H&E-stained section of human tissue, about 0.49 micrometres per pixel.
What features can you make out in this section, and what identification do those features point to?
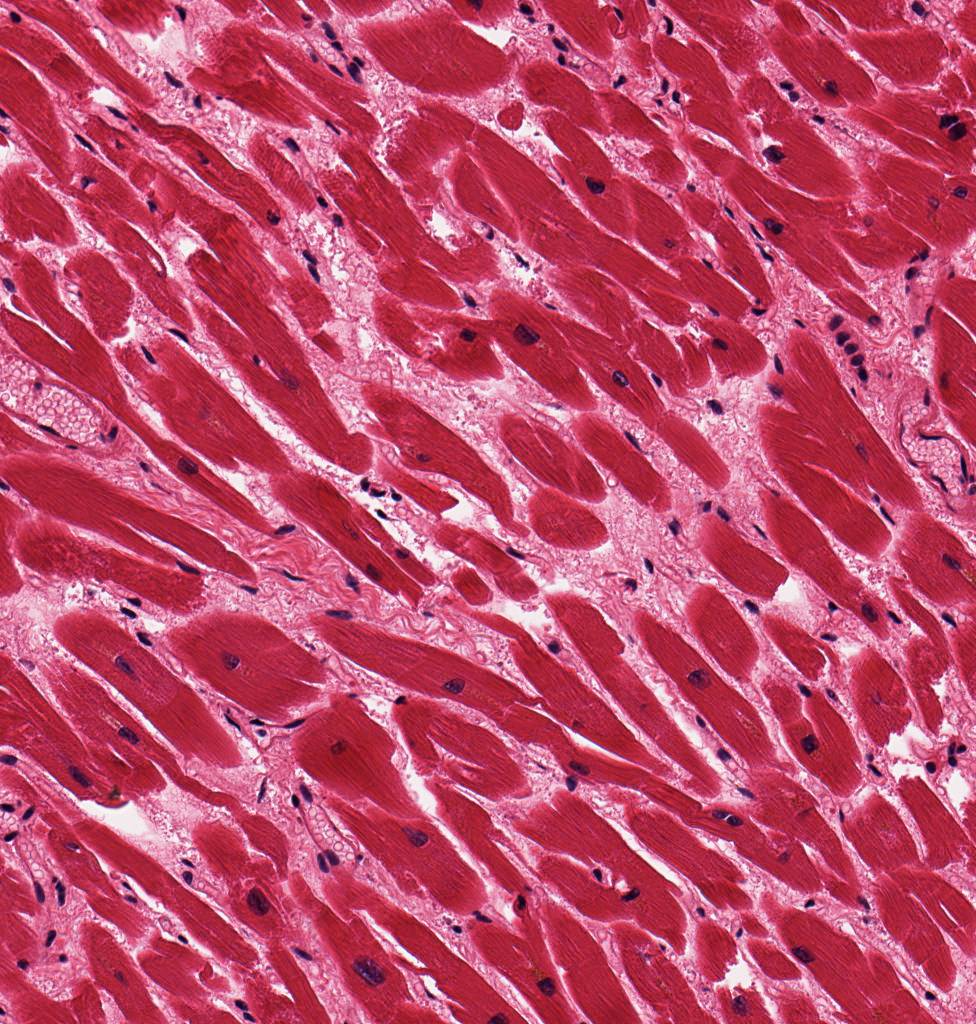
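Muscle fibres with deeply red-staining cytoplasm are seen, and some branch and join neighbouring fibres. In the centre, many fibres are cut obliquely, giving short rounded or oval profiles. Pale pink loose connective tissue with small dark elongated nuclei lies between the fibre bundles. The section is from the left ventricle of the heart.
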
